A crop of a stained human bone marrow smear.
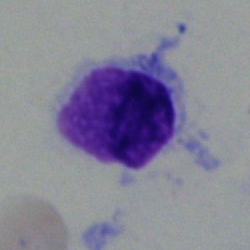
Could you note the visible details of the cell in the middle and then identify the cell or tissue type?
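Thin, pale blue rim of cytoplasm around the nucleus. Ragged, wispy cytoplasmic projections extend from the upper right of the cell. Right half of the nucleus stains darker purple than the left half. Dark vertical crease across the nucleus near its middle. Hairy cell.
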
